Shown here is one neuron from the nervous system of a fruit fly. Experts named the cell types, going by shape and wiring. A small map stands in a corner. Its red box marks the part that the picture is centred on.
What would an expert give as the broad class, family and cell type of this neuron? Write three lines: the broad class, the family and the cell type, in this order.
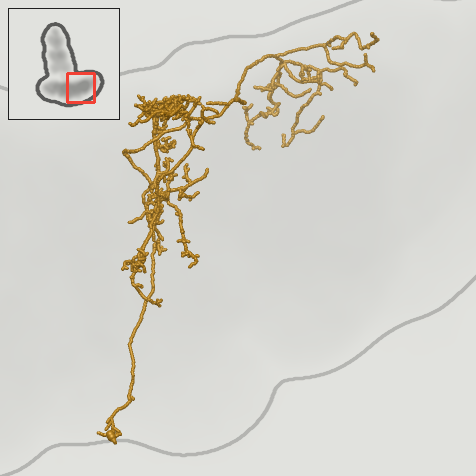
visual centrifugal neuron
LPT
LPT110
